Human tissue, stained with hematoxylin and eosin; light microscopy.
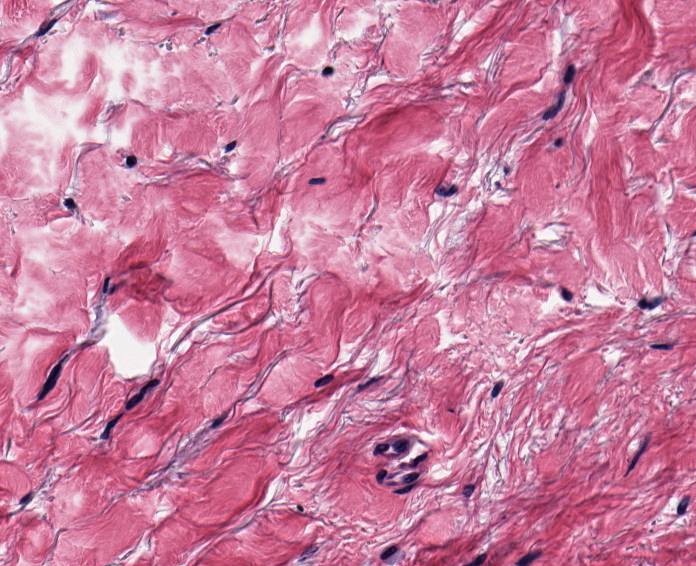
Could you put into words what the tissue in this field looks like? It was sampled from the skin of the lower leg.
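Thick pink collagen bundles, running in many different directions, fill the whole field. Between them lie sparse fibroblast nuclei, scattered singly, small, dark and spindle-shaped, and I can make out no cytoplasm around them against the pink collagen. Then, in the lower centre, a tight cluster of dark nuclei around a tiny lumen: a small vessel.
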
